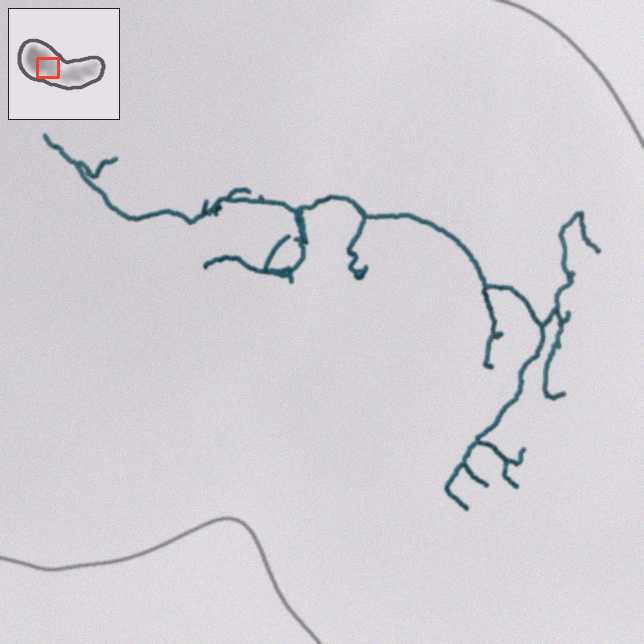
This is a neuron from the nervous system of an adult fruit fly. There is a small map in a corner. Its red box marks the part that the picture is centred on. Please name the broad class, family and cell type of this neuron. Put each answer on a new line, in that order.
visual centrifugal neuron
LPT
LPT112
